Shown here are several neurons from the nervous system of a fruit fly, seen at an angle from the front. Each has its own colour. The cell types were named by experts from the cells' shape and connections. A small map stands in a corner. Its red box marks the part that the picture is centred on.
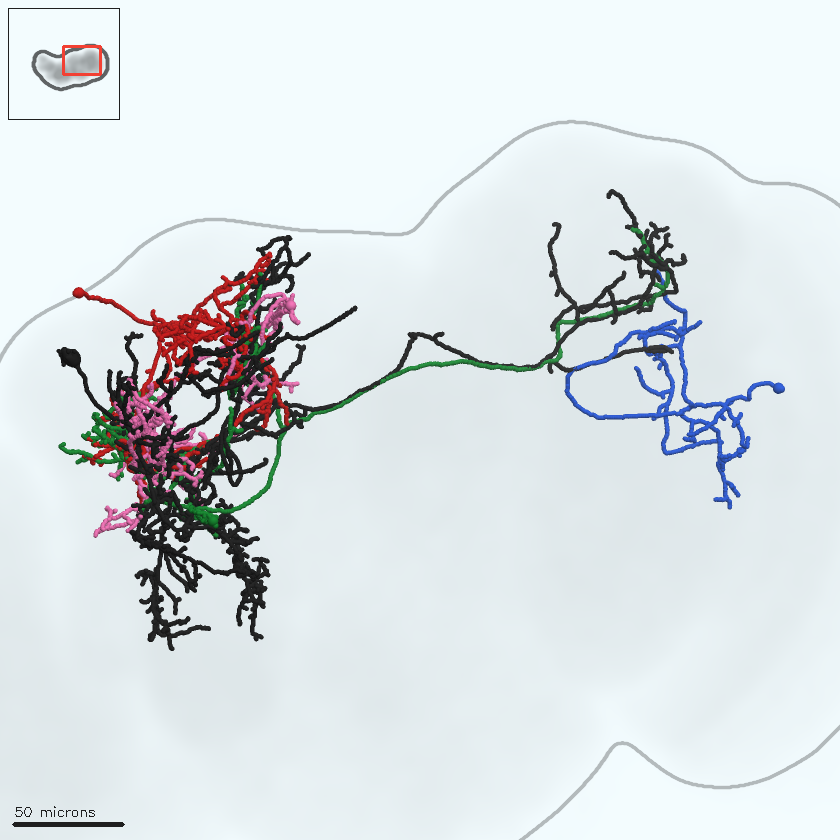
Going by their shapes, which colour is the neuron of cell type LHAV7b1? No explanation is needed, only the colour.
green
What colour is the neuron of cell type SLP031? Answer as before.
black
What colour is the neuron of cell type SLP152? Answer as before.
pink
